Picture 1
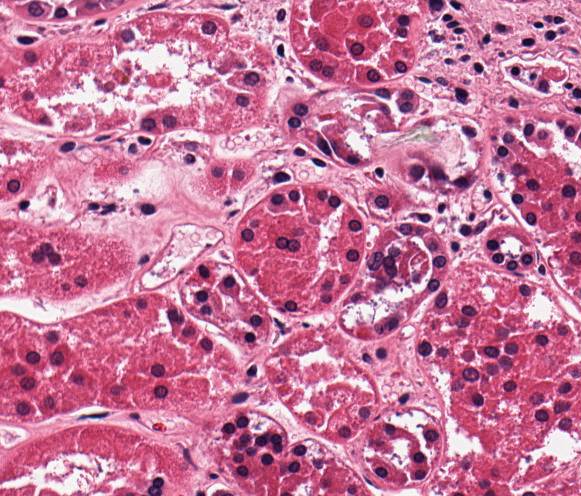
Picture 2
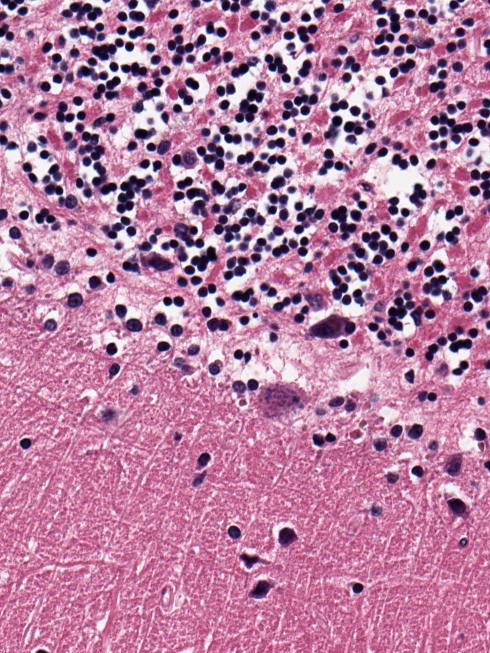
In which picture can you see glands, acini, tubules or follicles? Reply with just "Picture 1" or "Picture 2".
Picture 1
